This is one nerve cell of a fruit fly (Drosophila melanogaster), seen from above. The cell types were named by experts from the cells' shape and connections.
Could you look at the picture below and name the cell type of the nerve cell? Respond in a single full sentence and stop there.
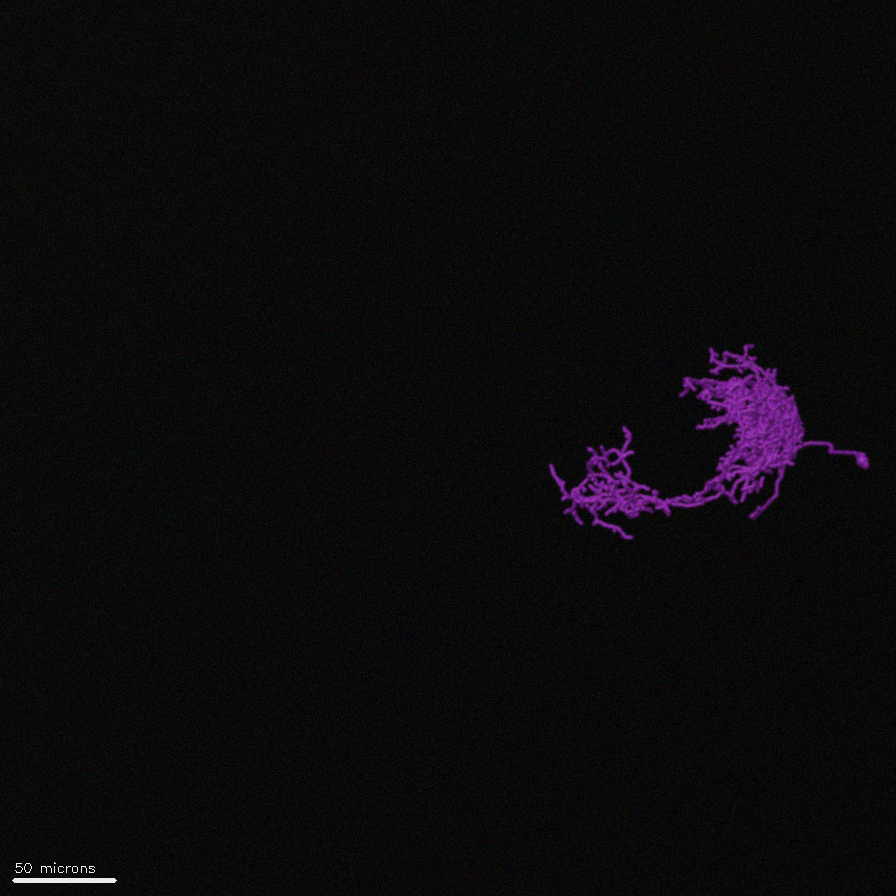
This nerve cell carries the cell type designation SLP060.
